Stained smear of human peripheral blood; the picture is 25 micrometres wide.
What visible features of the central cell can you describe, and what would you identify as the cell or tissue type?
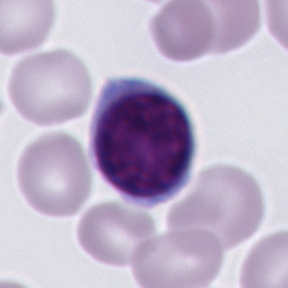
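First, the nucleus: round, without indentation or lobes, and with no nucleolus to be seen. Next, the cytoplasm: only a thin rim around the nucleus. Then the surface: smooth, with no projections. Finally, the name: typical lymphocyte.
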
